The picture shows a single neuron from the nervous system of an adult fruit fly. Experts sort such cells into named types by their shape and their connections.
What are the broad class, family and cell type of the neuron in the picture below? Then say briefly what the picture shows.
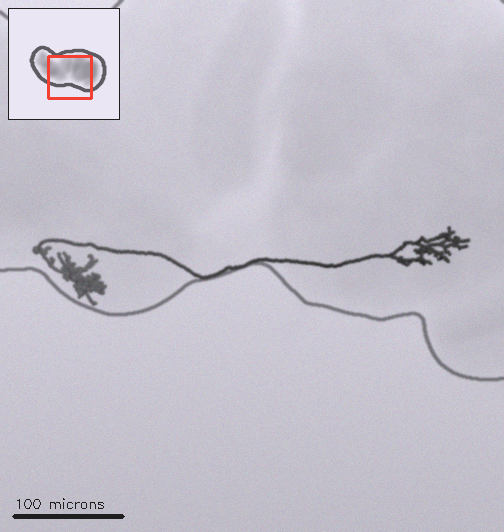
It is an ascending neuron. Its family is hemilineage 01B. The cell type is AN01B018. Its cell body lies on the left of the picture. By the scale bar it is about 400 microns wide in this view.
